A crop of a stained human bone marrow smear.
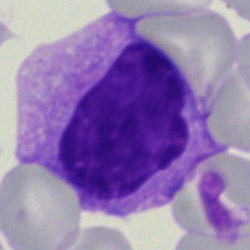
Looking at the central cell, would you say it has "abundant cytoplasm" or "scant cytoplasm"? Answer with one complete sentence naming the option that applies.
In this cell, the cytoplasm is plentiful.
